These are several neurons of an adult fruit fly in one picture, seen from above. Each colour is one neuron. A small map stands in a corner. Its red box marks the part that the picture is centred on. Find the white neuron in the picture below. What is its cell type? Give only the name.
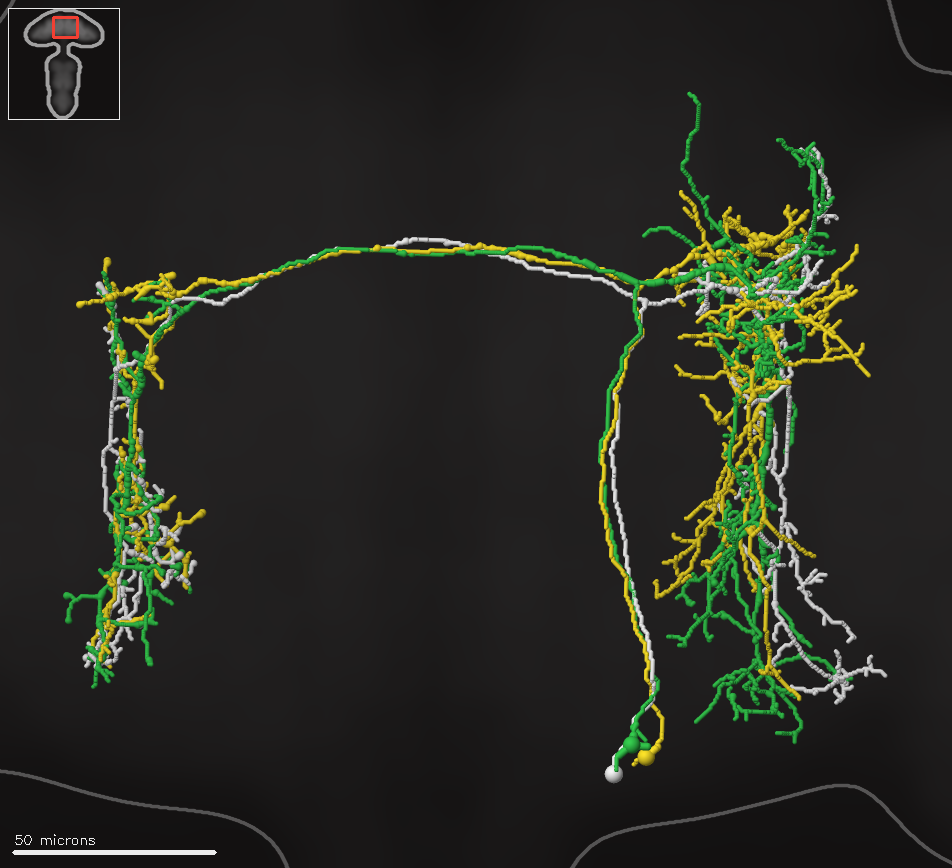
LAL180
